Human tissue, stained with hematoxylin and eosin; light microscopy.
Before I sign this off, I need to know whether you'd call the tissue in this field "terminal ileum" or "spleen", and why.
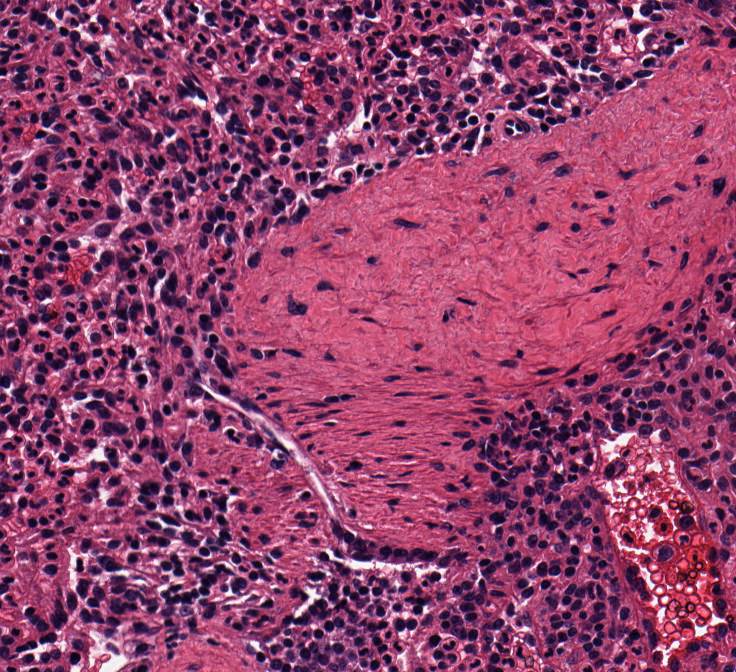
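Spleen. A broad pink fibrous band runs diagonally from the upper right toward the centre, surrounded by densely packed cells. Its fibres and their sparse, elongated, wavy nuclei lie roughly parallel along the band. Around it, round cells with dark round nuclei and scant cytoplasm form solid sheets.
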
